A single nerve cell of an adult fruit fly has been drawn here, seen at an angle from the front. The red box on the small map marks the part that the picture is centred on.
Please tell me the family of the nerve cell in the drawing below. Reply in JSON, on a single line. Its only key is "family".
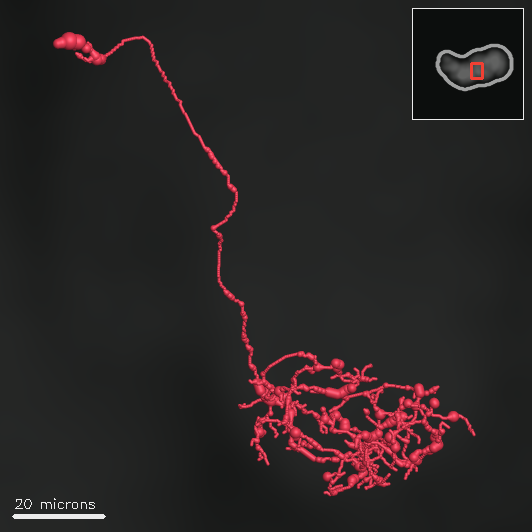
{"family": "hemilineage VLPl4_anterior"}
